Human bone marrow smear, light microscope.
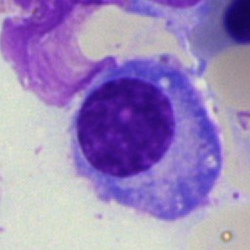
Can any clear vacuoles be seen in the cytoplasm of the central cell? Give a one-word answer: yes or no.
Yes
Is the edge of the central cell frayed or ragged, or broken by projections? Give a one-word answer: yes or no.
Yes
